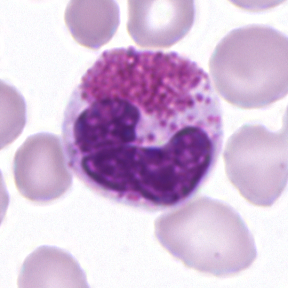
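Eosinophil from a stained smear of peripheral blood, viewed by light microscopy. A curved, lobed nucleus lies in the lower half of the cell, its chromatin dark purple and coarsely clumped. The granules are reddish-pink; where they are sparse, the cytoplasm between them is pale.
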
